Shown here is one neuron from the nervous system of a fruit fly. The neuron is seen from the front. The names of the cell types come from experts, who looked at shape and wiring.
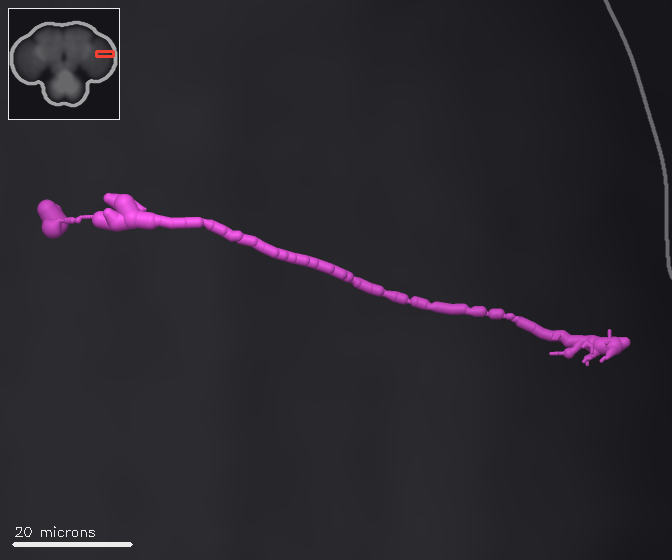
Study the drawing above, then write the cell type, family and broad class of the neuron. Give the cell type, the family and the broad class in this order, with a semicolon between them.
L1; L; optic-lobe intrinsic neuron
